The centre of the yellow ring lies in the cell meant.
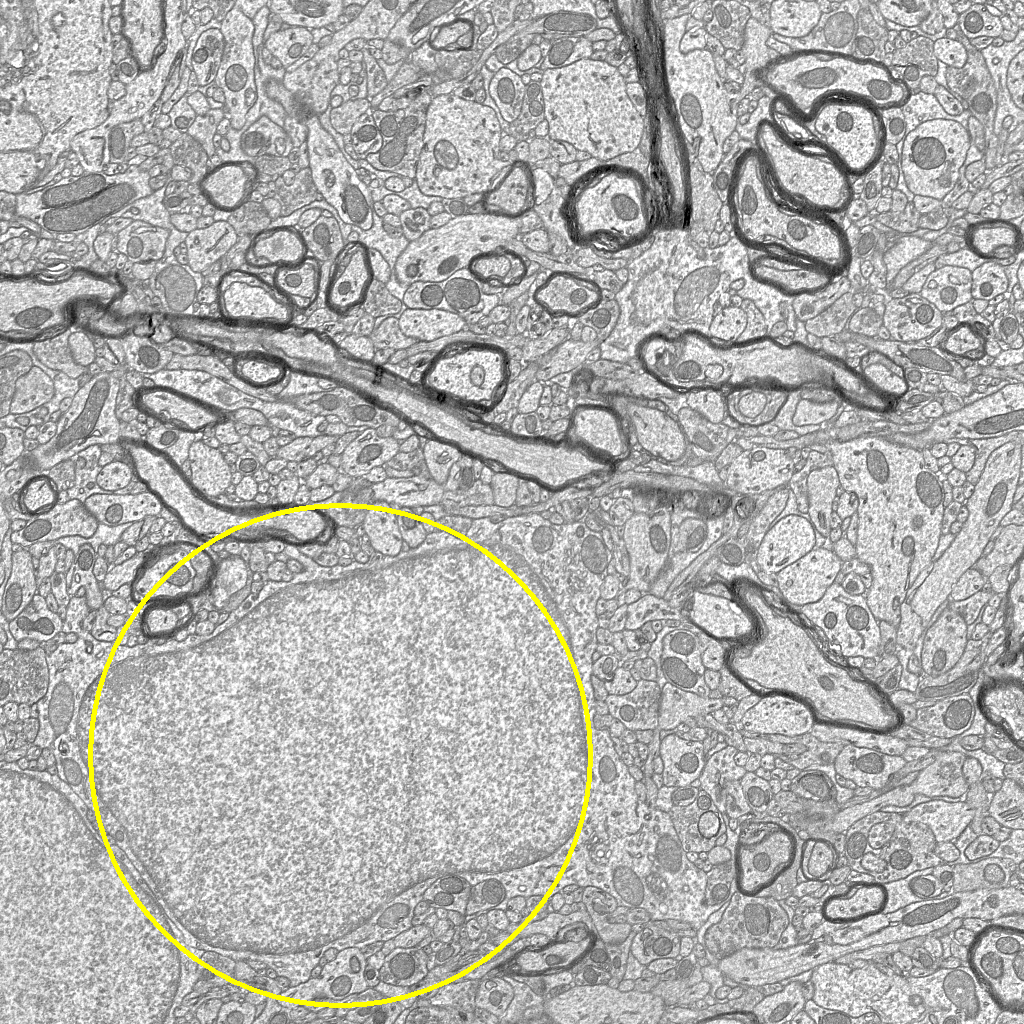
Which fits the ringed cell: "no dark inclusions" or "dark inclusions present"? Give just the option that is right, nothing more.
No dark inclusions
